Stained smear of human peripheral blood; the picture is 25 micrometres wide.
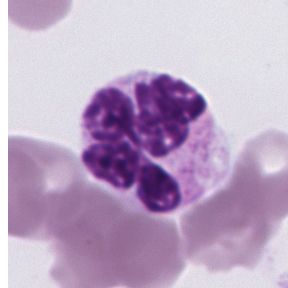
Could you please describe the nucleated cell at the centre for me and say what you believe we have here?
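Nice smooth, round outline on this one. Its nucleus has split into four separate lobes, the chromatin dark purple and coarsely clumped. Fine lilac granules sit in the cytoplasm. So it's a segmented neutrophil.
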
